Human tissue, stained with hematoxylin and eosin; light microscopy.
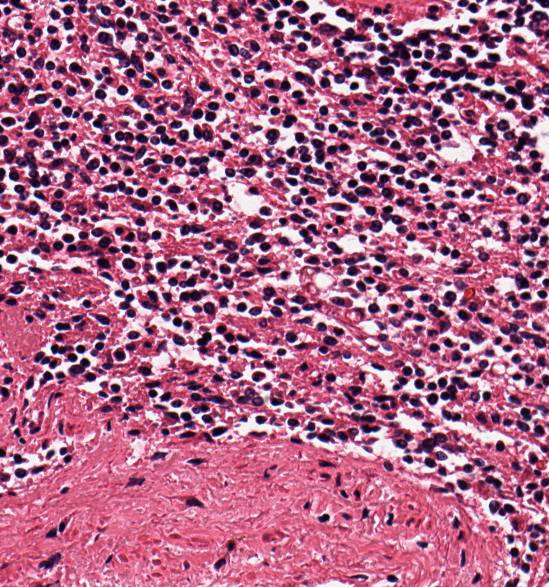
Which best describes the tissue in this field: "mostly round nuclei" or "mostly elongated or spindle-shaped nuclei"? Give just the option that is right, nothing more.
Mostly round nuclei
